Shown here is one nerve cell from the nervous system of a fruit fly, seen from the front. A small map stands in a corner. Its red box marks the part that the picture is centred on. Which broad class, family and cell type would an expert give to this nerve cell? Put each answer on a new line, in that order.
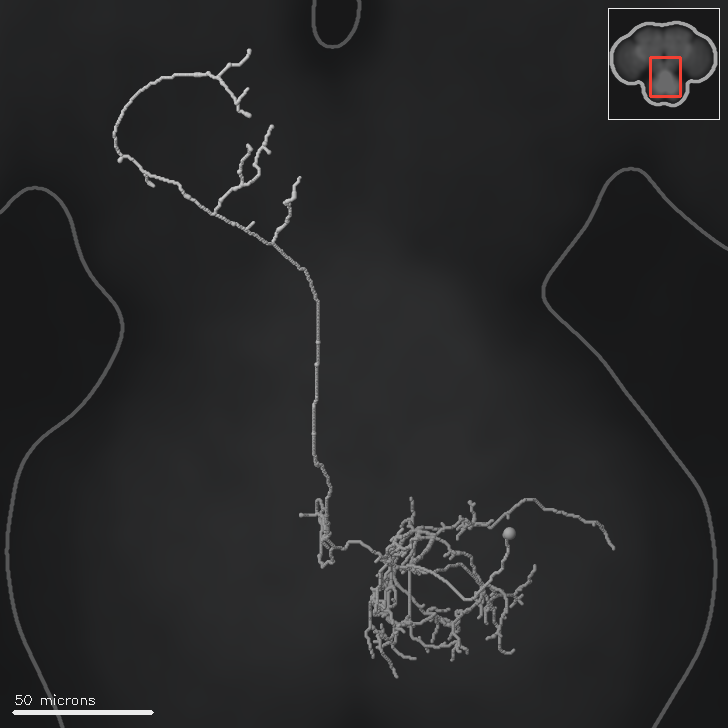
ascending neuron
hemilineage 08B
AN08B094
